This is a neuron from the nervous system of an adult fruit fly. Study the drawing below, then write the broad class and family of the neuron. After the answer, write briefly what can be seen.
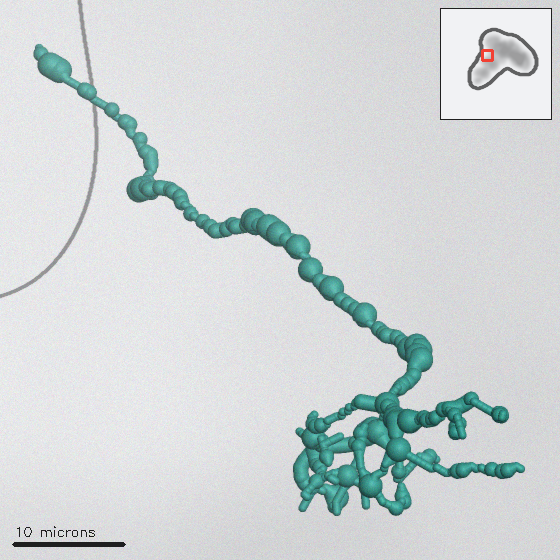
Its broad class is sensory neuron entering the nerve cord. The name of its family is class mechanosensory tactile. The drawing shows no cell body. From left to right in the picture it spans about 45 microns.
